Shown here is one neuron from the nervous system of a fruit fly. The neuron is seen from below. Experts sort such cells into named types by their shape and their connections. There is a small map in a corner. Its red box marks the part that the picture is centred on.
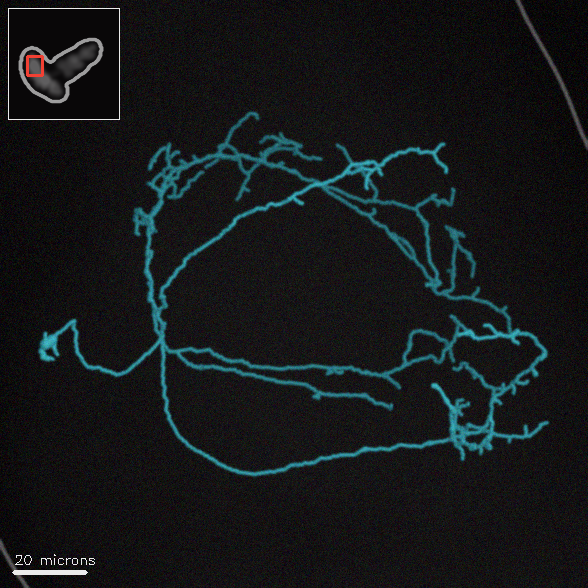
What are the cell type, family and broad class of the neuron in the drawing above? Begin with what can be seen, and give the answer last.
Its cell body lies on the left of the picture. From left to right in the picture it spans about 140 microns. The picture shows dozens of branch ends. Its cell type is CL090_c. The family is hemilineage SLPa&l1_anterior. It is a central-brain intrinsic neuron.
